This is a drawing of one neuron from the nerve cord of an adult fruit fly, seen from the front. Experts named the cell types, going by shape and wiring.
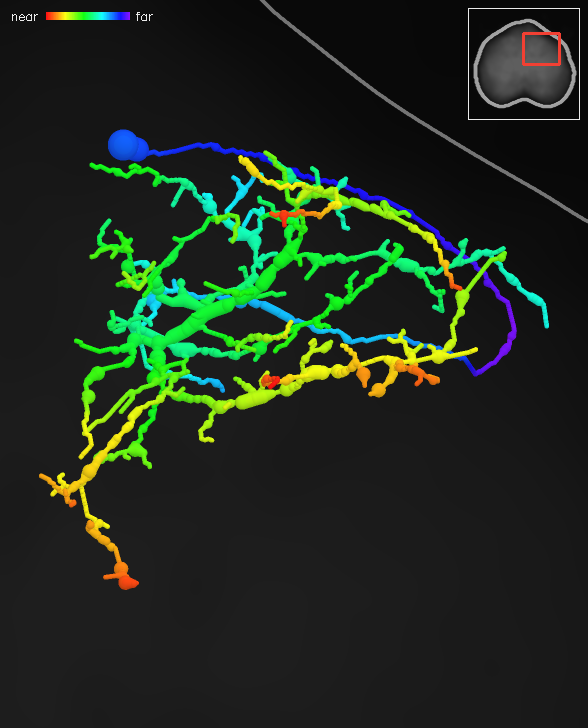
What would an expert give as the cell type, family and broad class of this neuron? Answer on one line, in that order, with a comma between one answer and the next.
IN11B025, hemilineage 11B, nerve-cord intrinsic neuron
